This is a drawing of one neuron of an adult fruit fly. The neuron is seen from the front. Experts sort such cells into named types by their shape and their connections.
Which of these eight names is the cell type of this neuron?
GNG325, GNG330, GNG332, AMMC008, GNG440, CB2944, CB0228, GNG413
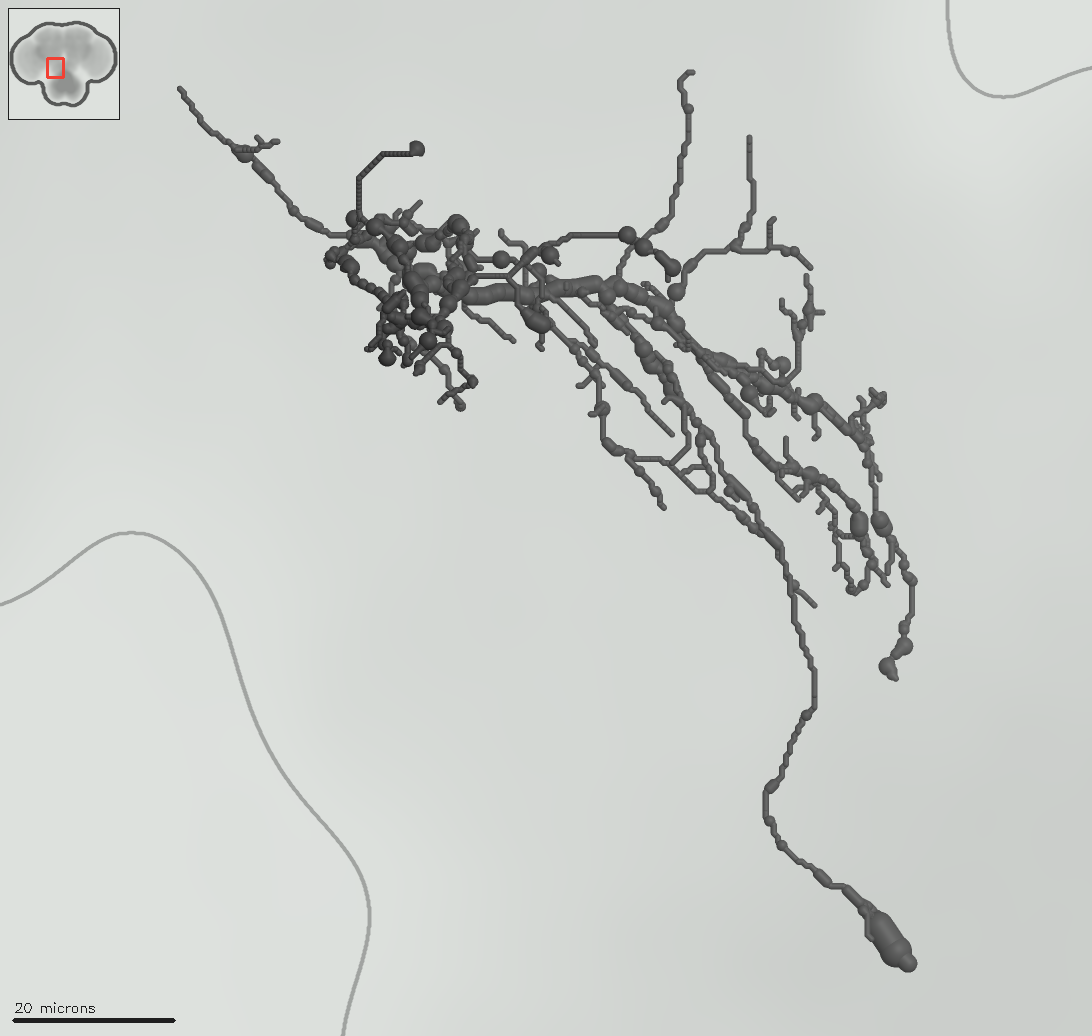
GNG440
